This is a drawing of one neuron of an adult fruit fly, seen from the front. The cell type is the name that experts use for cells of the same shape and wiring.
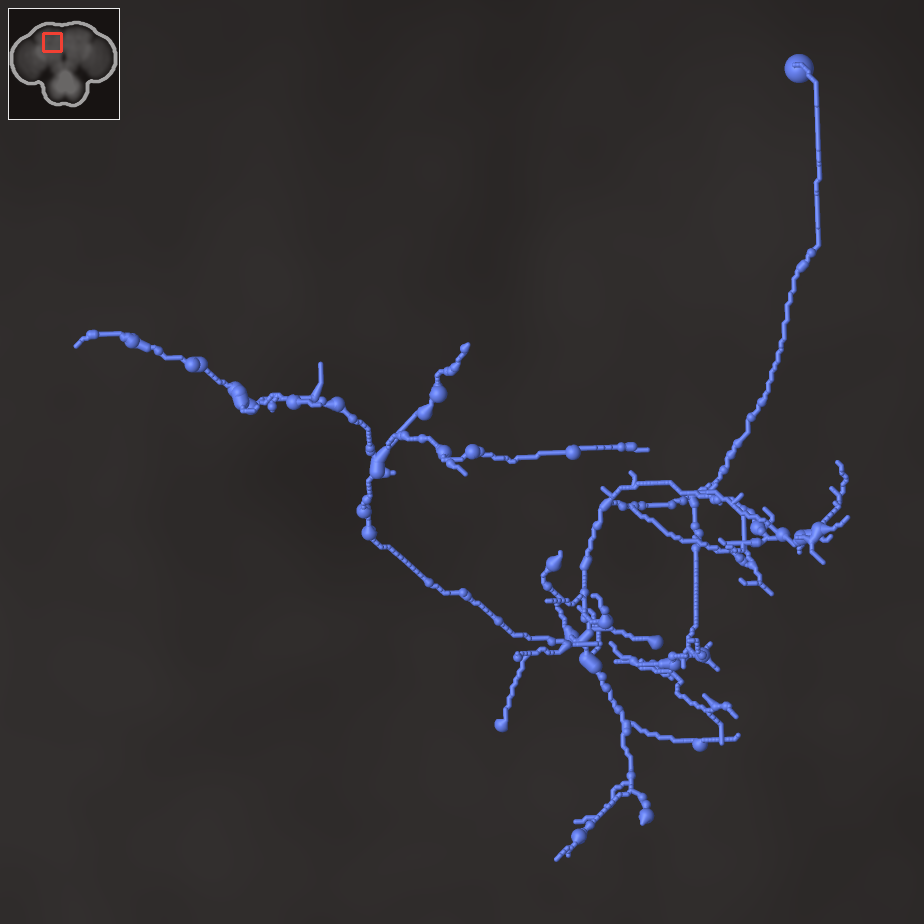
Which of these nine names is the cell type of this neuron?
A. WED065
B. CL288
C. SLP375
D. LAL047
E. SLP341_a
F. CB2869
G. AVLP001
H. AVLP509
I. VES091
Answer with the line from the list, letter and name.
F. CB2869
